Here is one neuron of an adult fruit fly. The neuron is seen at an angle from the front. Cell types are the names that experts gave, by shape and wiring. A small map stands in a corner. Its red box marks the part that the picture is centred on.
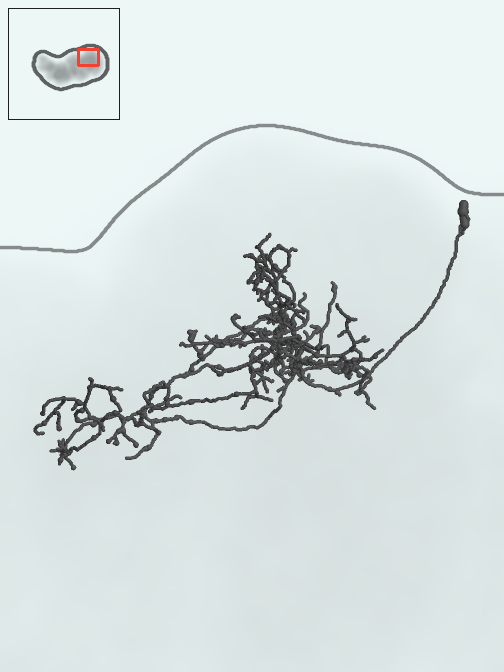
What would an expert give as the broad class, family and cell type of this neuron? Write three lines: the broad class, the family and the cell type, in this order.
central-brain intrinsic neuron
hemilineage LHl4_posterior
PLP095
